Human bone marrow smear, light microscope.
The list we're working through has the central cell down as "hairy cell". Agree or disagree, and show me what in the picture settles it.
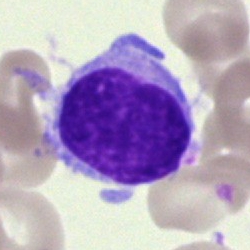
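There are no granules to be seen in this cell's cytoplasm. Its edge is ragged, with small irregular projections, most of them on the left. Just below it lies a small separate blue fragment of cytoplasm, and red cells sit close on both its left and right sides.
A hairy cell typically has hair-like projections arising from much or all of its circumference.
The ragged, projecting edge here goes with that, although the projections gather mostly on the left. So yes, hairy cell fits, and lymphocyte is not the name for this cell.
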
